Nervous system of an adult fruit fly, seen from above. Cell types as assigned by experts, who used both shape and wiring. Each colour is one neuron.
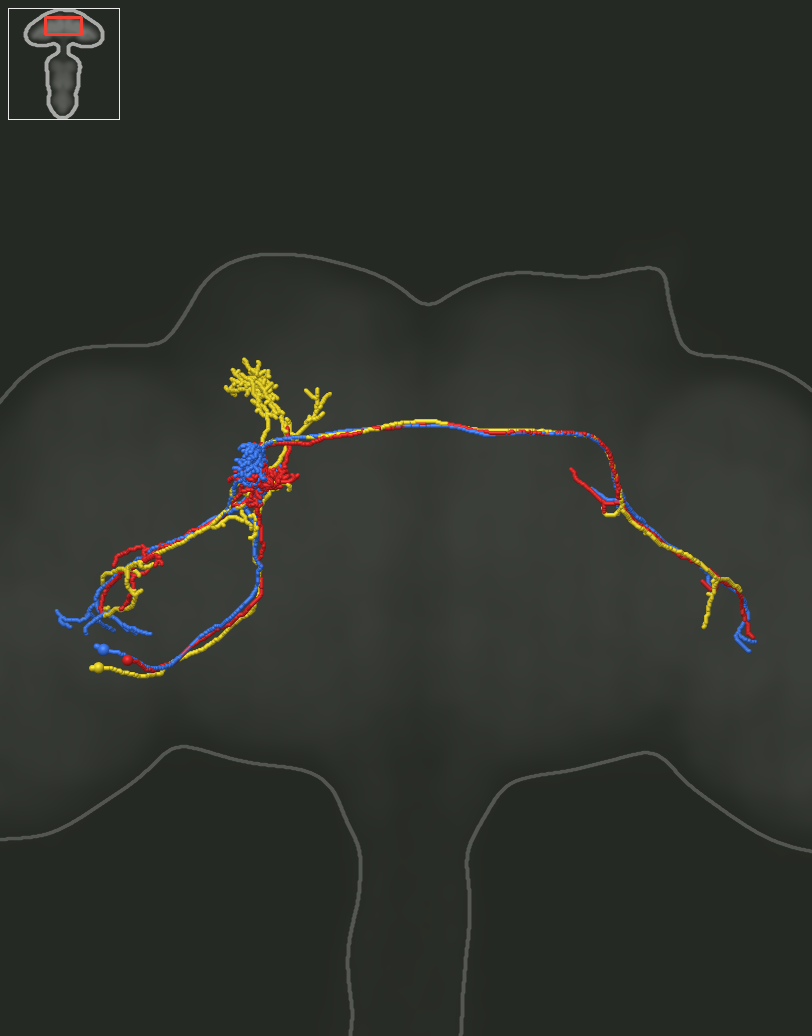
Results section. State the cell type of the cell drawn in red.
MBON17-like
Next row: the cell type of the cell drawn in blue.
MBON16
